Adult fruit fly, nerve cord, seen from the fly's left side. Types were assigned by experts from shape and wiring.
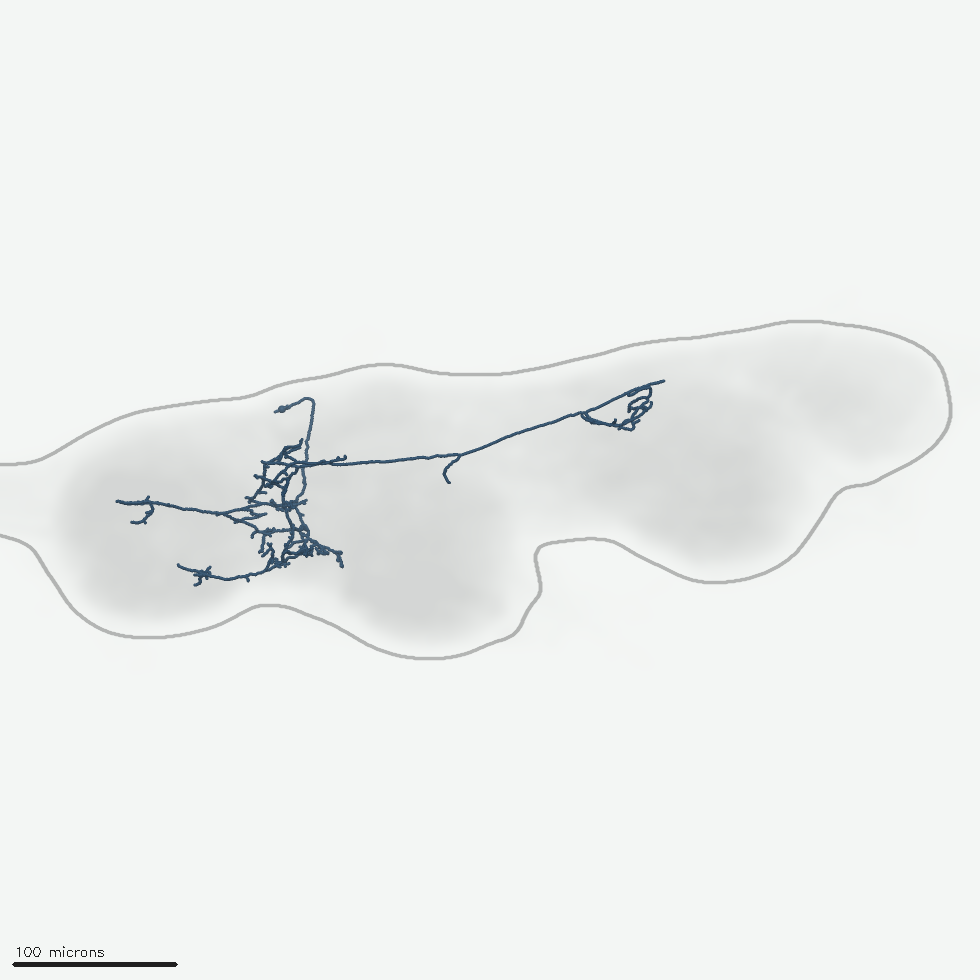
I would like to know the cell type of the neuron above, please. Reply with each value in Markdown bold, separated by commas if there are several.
**IN17A094**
